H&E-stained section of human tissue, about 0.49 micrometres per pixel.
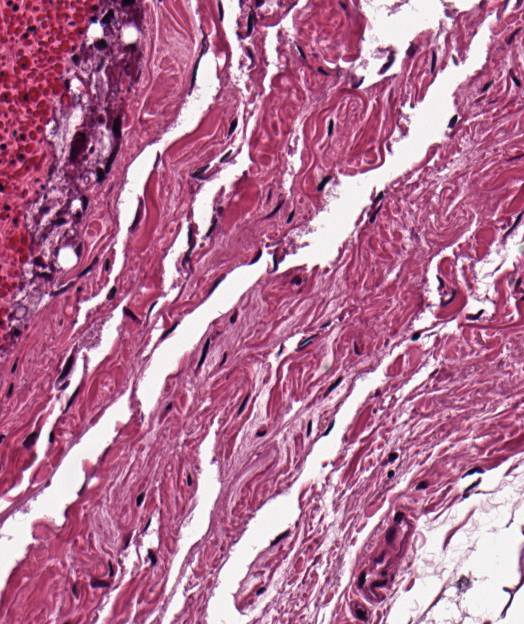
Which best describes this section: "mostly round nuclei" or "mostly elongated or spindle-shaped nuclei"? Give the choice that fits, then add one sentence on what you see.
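Mostly elongated or spindle-shaped nuclei. The cells among the bundles are sparse fibroblasts with dark, elongated spindle nuclei aligned with the fibres.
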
